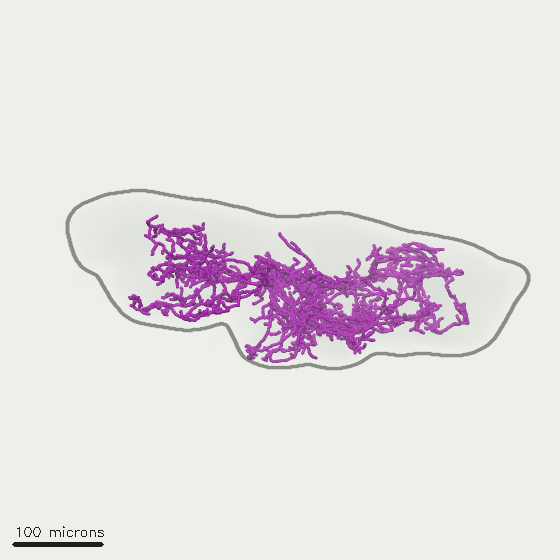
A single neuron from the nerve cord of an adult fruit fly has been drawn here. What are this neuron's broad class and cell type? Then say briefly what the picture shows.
It is a nerve-cord intrinsic neuron. Its cell type is INXXX045. From left to right in the picture it spans about 400 microns. Dozens of branch ends can be seen.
